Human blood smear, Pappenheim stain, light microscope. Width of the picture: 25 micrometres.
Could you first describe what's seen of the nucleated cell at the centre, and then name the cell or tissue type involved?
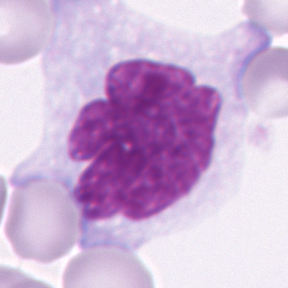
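An irregular, angular outline, with a pointed corner at the upper right, bounds the cell. Its cytoplasm is pale grey-blue and contains neither distinct coloured granules nor clear vacuoles. The cell is a monocyte.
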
